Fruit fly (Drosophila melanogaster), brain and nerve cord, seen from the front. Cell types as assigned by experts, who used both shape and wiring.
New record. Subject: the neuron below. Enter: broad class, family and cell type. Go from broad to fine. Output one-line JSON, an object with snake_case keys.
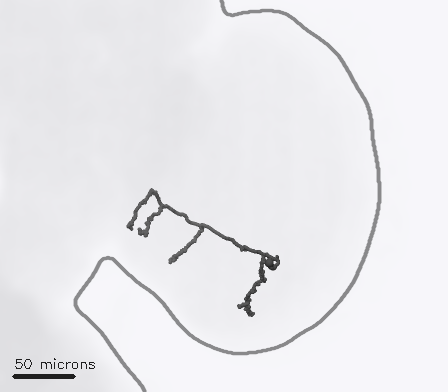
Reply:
{"broad_class": "optic-lobe intrinsic neuron", "family": "TmY", "cell_type": "TmY9a"}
